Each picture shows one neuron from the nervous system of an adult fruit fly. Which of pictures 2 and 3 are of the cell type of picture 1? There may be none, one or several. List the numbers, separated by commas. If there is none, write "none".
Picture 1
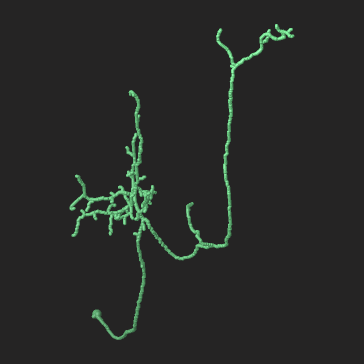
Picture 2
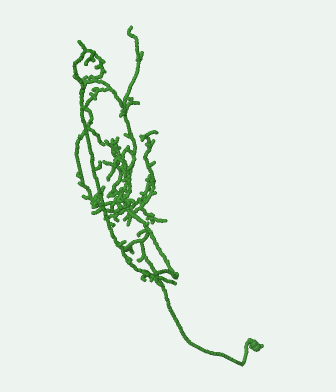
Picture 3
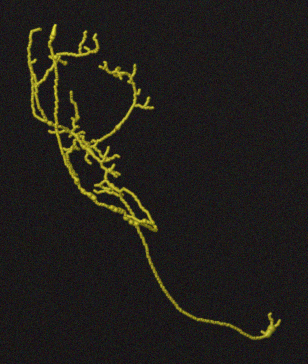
2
